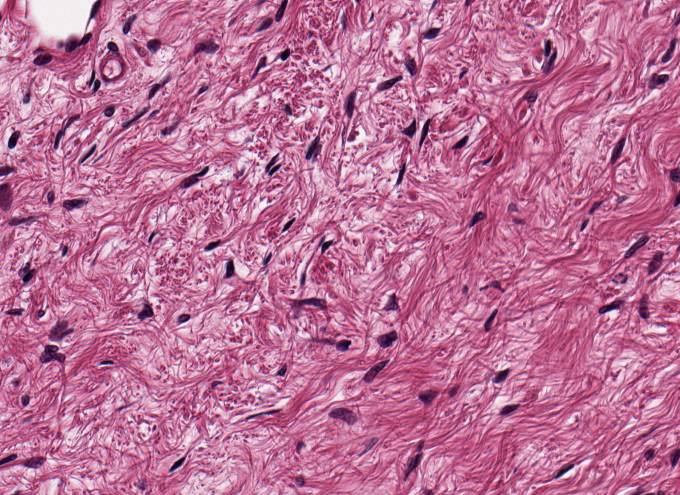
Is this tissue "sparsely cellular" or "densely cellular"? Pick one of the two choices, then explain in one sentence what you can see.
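Sparsely cellular. The nuclei lie sparsely and singly, scattered evenly through the collagen.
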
